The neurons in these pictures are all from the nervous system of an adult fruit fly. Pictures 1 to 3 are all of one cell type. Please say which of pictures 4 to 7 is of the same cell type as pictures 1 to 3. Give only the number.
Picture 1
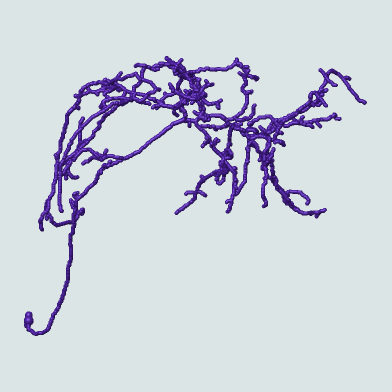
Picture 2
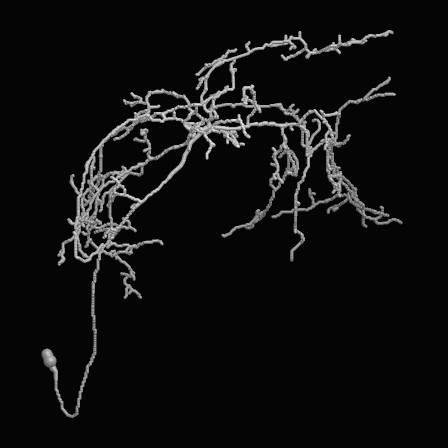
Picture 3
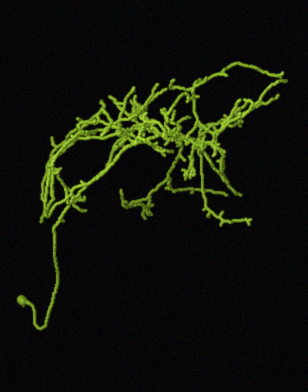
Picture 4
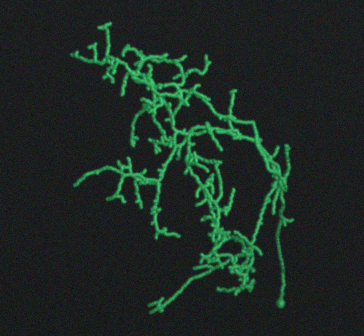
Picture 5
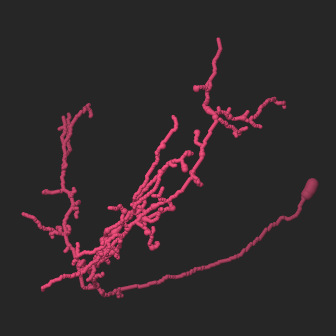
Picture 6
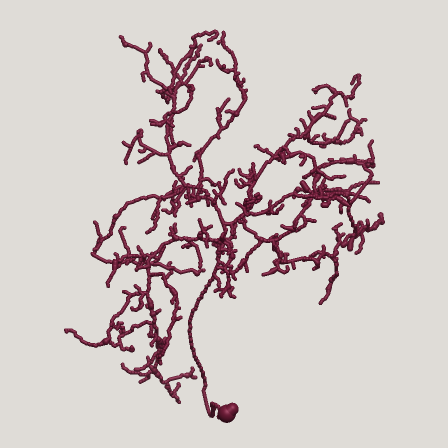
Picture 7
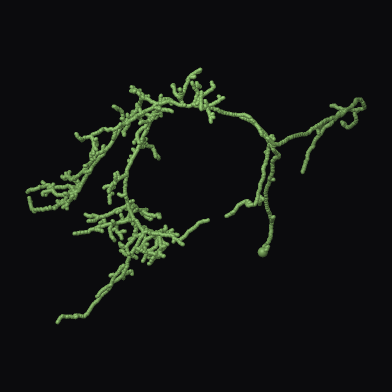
7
